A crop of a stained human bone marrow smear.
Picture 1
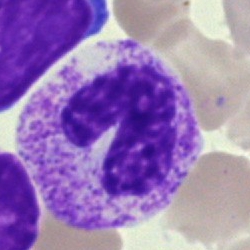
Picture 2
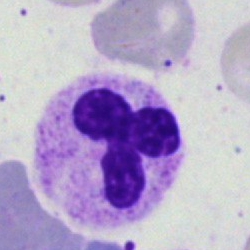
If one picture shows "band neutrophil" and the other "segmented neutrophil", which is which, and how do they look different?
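The band neutrophil is the one in picture 1, and the segmented neutrophil is in picture 2. In picture 1 the nucleus is a thick curved band folded around a pale cleft that opens toward the lower left.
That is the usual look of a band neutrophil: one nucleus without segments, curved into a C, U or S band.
Its cytoplasm is abundant and pale with a faint lilac tint and contains no vacuoles, and the outline is round with a smooth edge. In picture 2 the nuclear chromatin is dense and dark purple, and the outline is roughly round with a smooth edge, without surface projections. Neither nucleus shows nucleoli. Pale red cells without nuclei lie close to the segmented neutrophil at the top and lower left.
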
